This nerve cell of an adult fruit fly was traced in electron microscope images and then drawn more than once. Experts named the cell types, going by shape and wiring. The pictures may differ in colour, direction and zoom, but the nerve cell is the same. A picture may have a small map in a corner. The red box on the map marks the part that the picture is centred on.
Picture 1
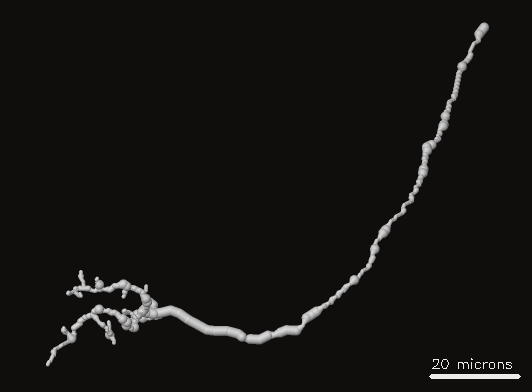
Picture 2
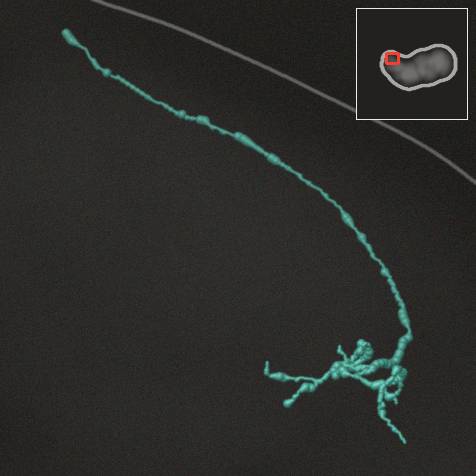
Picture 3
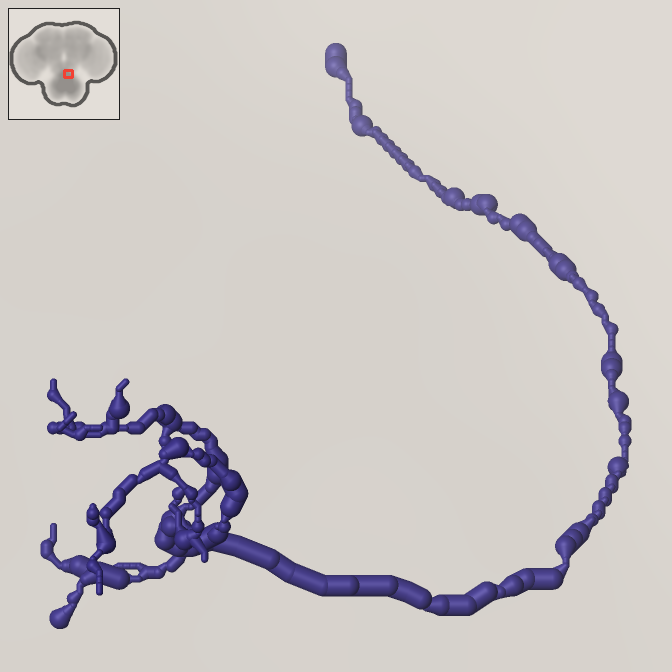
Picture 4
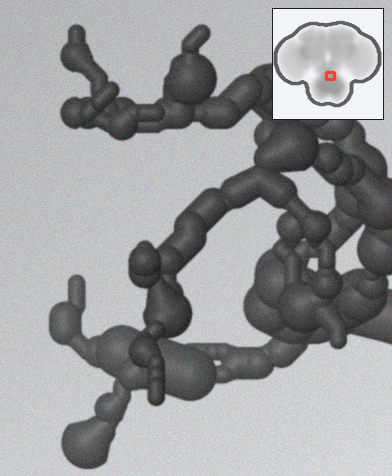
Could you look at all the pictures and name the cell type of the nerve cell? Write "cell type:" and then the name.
cell type: SNxx01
